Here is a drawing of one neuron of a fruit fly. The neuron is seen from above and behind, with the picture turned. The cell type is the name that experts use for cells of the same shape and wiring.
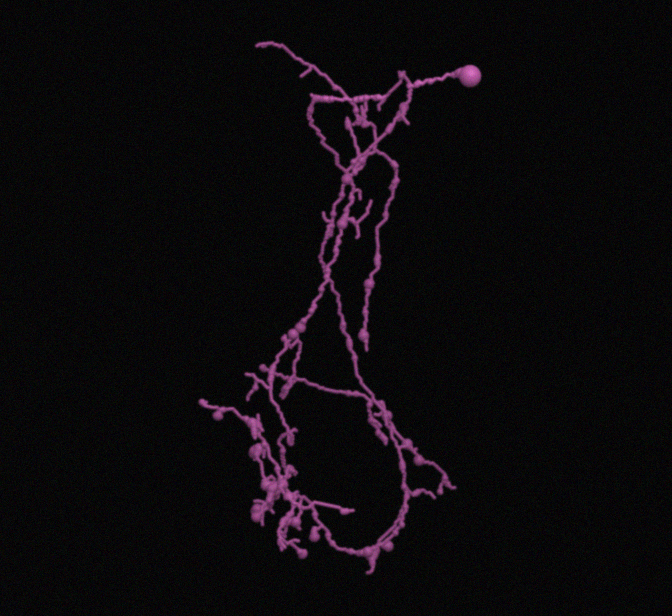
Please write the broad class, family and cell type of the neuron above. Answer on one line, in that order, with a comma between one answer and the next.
central-brain intrinsic neuron, hemilineage VLPd&p1_posterior, CB2787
